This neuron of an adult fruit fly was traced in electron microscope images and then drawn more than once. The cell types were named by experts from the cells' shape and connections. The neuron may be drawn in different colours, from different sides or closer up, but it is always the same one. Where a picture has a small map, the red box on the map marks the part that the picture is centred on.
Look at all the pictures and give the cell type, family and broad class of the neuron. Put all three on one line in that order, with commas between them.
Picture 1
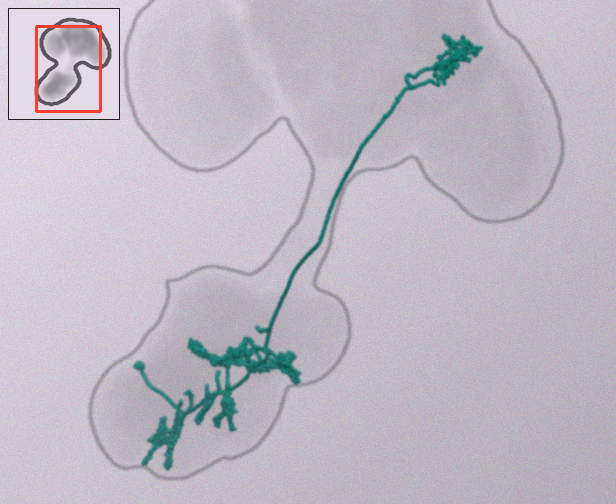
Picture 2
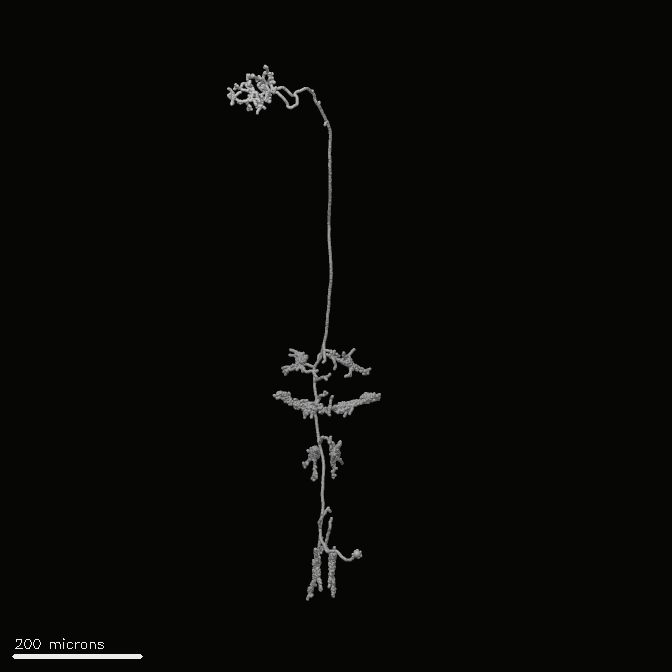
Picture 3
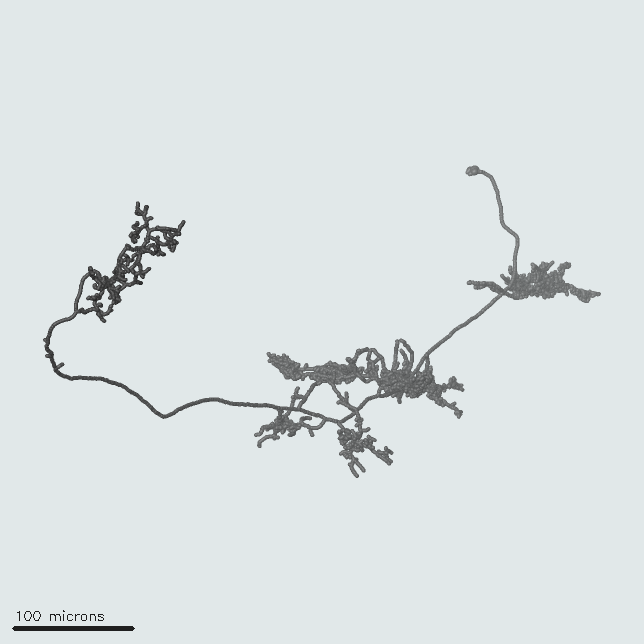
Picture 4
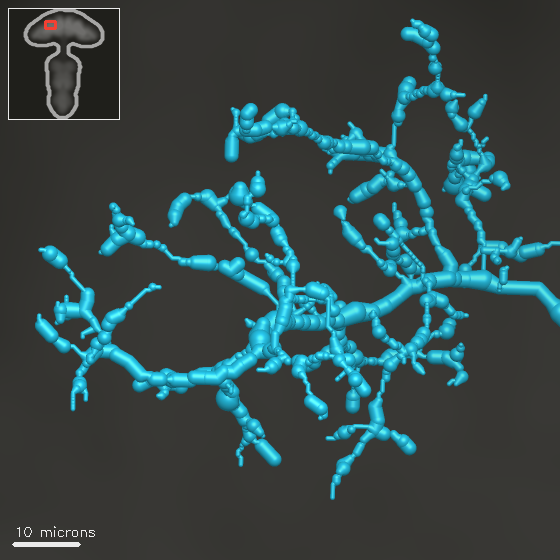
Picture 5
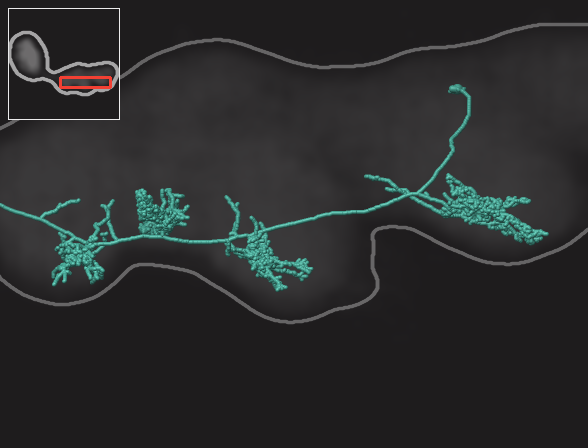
AN05B102a, hemilineage 05B, ascending neuron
